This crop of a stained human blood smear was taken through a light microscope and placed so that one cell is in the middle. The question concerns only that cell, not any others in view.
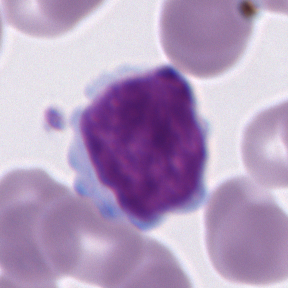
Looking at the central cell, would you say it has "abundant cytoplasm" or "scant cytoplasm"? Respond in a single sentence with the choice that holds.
There is only scant cytoplasm around the nucleus of this cell.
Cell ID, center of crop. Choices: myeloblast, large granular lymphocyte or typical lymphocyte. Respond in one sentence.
By classification, the middle cell of this crop is a typical lymphocyte.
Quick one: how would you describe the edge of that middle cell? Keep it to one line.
Around its circumference, the cell has an uneven edge, ragged or projecting in places.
